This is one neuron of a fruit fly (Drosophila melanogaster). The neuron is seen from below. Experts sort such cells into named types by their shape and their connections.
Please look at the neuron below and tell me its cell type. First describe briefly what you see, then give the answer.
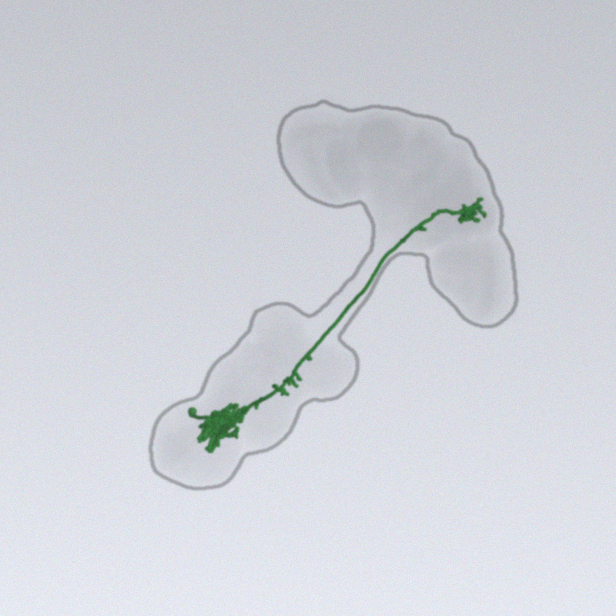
It runs through the neck, between the brain and the nerve cord. As drawn here it is about as wide as it is tall. This is an ascending neuron. Its cell type is ANXXX144.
